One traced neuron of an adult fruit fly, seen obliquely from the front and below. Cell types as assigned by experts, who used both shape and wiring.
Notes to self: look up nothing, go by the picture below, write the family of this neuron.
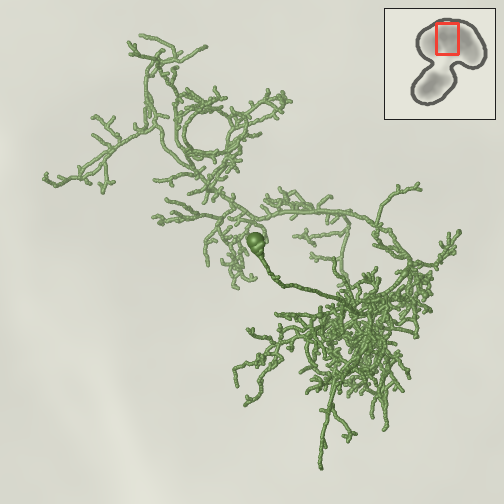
hemilineage ALl1_ventral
